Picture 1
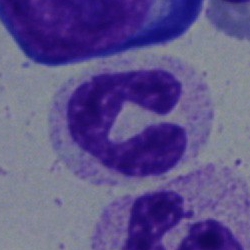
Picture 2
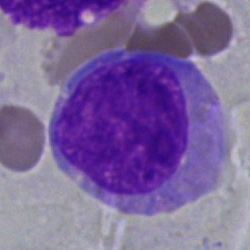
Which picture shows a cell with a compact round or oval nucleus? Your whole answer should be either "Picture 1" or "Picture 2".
Picture 2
